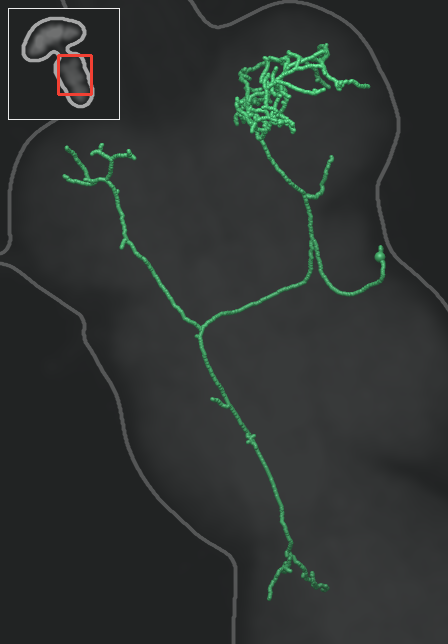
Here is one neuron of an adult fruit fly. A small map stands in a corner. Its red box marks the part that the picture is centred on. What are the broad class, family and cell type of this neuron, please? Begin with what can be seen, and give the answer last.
It lies in the nerve cord. Its cell body lies on the right of the picture. Its broad class is nerve-cord intrinsic neuron. The family is hemilineage 08B. Its cell type is IN08B042.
